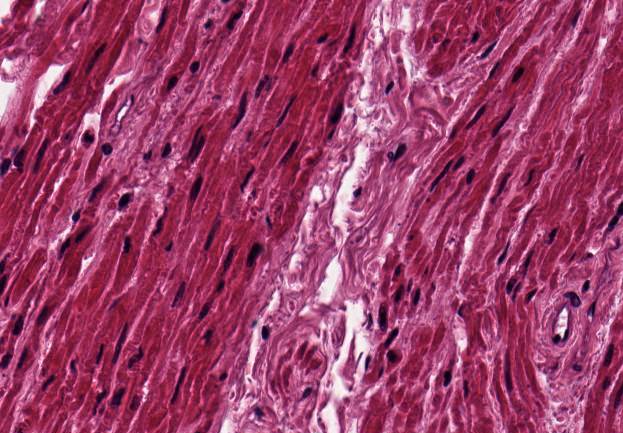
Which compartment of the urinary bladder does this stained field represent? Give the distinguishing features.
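Tissue: smooth muscle. Fibre cytoplasm deep red with eosin; nuclei dark purple, elongated ovals, lying within the fibres, not at their edges.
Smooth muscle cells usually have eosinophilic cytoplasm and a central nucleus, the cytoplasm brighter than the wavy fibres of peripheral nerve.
Paler pink, wavy connective tissue band runs diagonally through the middle, between muscle fibres.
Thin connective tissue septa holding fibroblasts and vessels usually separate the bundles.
Small vessel, narrow round lumen, near right edge, lower field.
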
